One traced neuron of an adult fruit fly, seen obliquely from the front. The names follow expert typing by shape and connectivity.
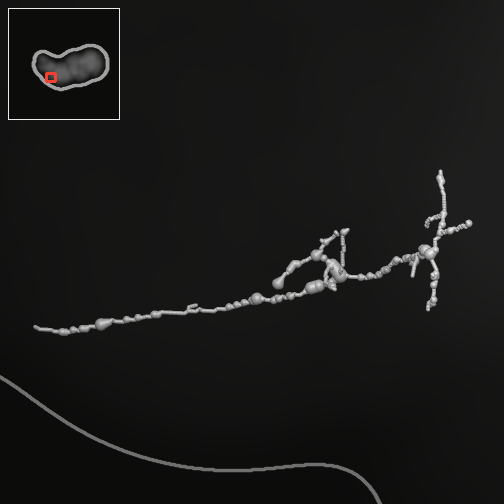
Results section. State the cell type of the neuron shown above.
LgLG3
